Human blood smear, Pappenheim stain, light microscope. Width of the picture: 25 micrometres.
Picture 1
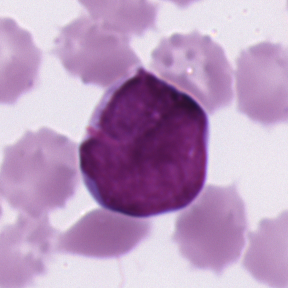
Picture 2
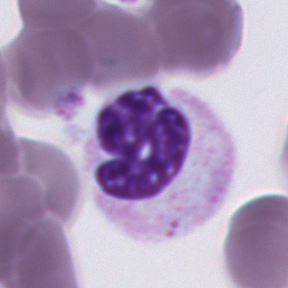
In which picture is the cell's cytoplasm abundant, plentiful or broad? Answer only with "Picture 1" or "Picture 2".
Picture 2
